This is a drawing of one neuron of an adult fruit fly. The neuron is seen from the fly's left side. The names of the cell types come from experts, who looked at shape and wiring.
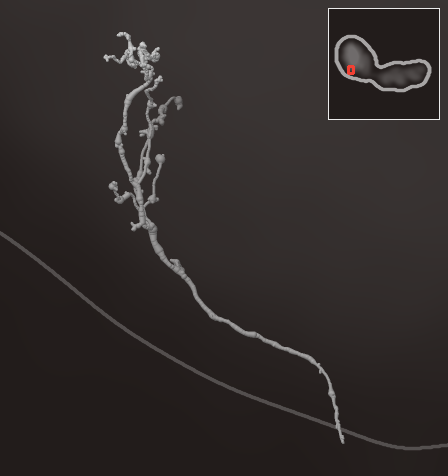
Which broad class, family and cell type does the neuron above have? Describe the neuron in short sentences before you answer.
The drawing shows no cell body. In this view it is taller than it is wide. Its broad class is sensory neuron entering the brain. Its family is called class mechanosensory. It is of cell type TPMN1.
